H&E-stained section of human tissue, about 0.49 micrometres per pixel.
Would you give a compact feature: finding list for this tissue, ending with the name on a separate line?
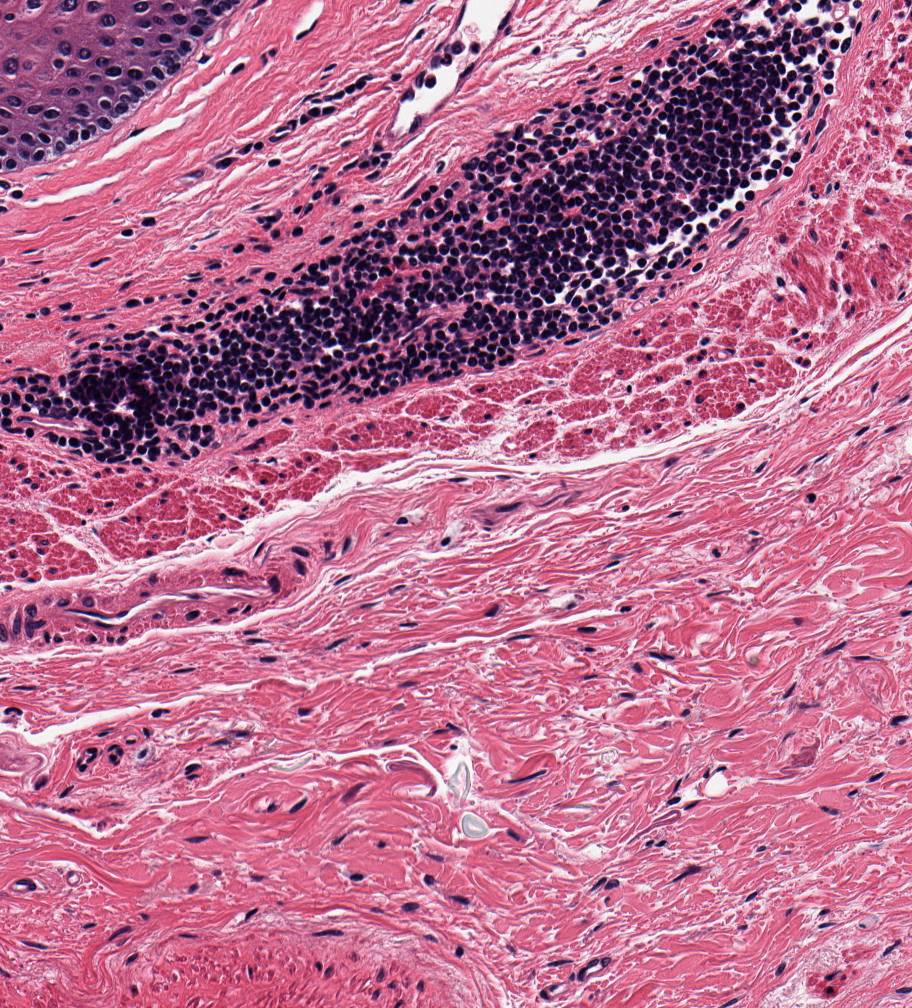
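Lymphoid band: uniformly dark, no pale germinal centre
Lymphocytes: closely packed; small round dark nuclei, scant cytoplasm
Epithelium: piece of stratified squamous, top left corner
Below lymphoid band: red-pink fibre bundles, cut in cross-section
Tissue: mucosa of the esophagus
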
